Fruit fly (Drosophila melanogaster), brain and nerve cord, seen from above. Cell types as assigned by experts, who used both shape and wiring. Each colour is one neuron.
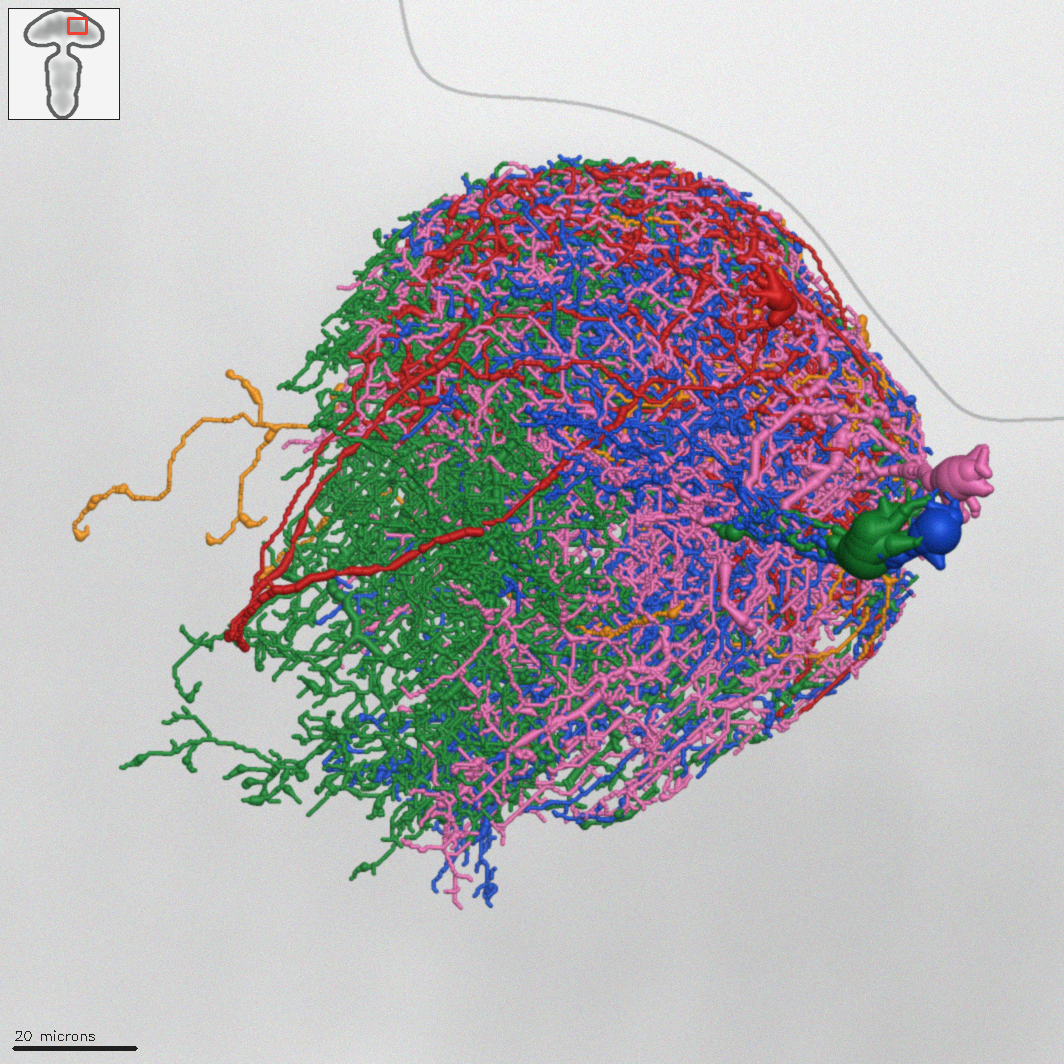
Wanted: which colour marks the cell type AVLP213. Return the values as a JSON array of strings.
["red"]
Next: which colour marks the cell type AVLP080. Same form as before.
["green"]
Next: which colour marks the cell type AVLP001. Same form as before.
["pink"]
